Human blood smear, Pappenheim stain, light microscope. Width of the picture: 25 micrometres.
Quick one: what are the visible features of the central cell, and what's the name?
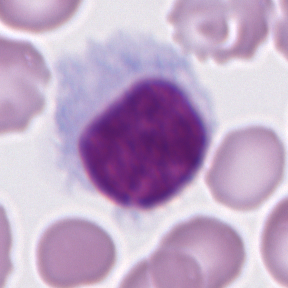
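Many fine hair-like projections make the cell's edge ragged. Its cytoplasm is a pale, washed-out blue and contains no visible granules. Within the nucleus, no nucleoli can be seen. The cell is a hairy cell.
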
